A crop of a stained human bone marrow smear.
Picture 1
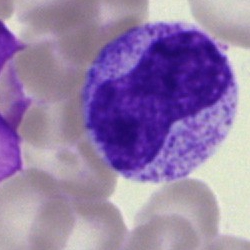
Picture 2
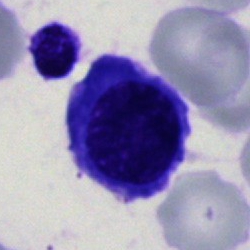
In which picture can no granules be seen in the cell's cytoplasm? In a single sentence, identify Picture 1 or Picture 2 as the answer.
Picture 2 shows a cell whose cytoplasm has no visible granules.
